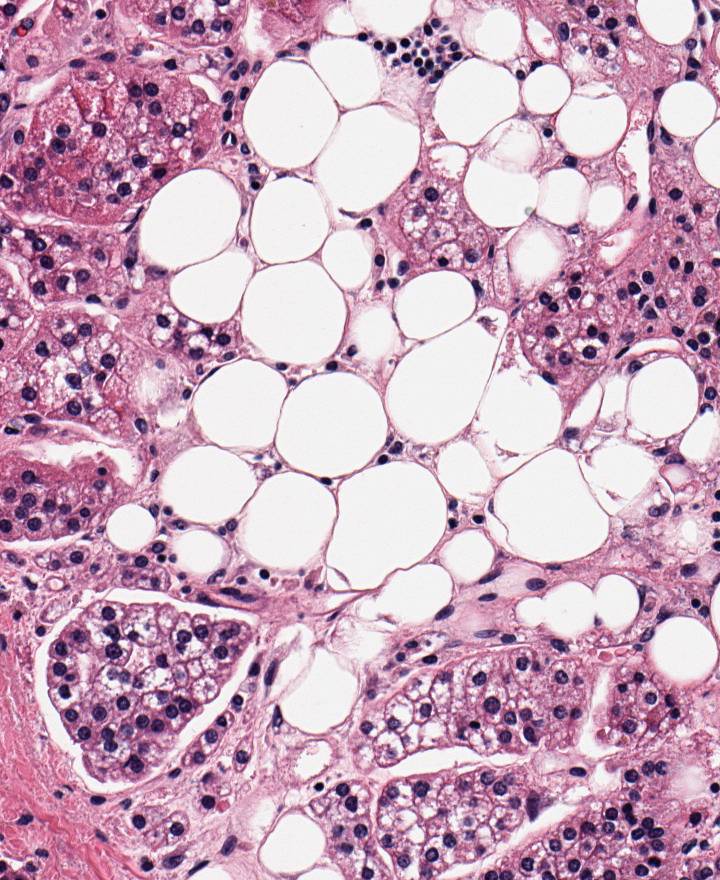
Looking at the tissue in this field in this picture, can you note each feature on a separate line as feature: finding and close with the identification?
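Arrangement: rounded nests and cords of epithelial cells around the fat
Septa: thin and fibrous, separating the nests and cords
Cytoplasm: pale and finely vacuolated in most epithelial cells
Nuclei: small, round, dark and uniform
Upper left nest: more granular, pink cytoplasm than the pale nests elsewhere
Tissue: adrenal gland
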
